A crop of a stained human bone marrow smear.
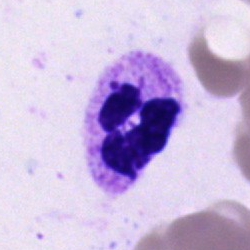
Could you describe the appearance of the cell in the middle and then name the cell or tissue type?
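First the shape: a smooth oval, longer from top to bottom than from side to side. Throughout the nucleus, the chromatin looks dense and very dark purple. Around it runs a moderate rim of pale pinkish-lilac cytoplasm, with fine pinkish-purple granules scattered evenly through it. So this one is a segmented neutrophil.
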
